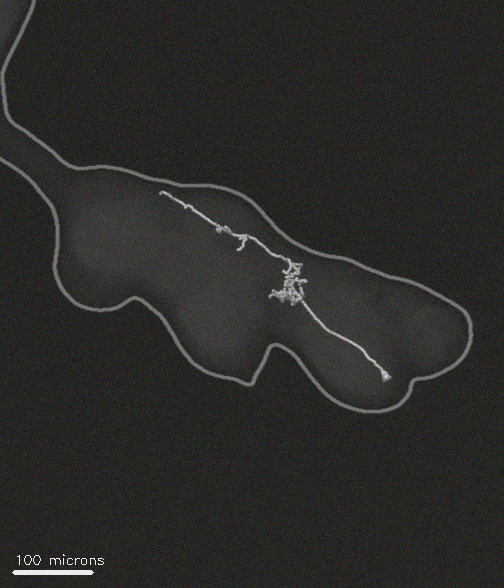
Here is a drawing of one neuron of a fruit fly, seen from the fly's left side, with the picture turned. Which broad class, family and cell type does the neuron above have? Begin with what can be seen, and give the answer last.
From left to right in the picture it spans about 300 microns. As drawn here it is about as wide as it is tall. It is a nerve-cord intrinsic neuron. Its family is hemilineage 06A. It is of cell type IN06A094.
